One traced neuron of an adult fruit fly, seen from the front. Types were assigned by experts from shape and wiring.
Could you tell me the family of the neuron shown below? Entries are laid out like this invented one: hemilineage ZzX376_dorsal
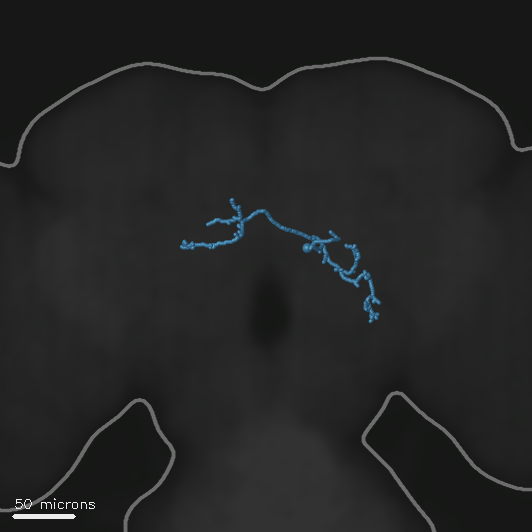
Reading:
hemilineage DM6_posterior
